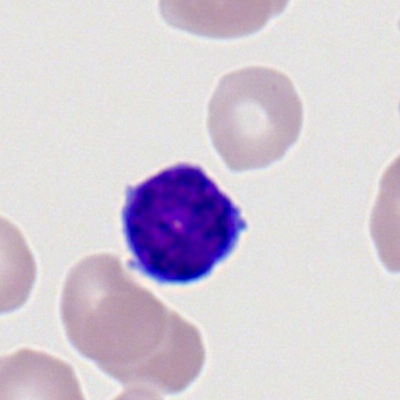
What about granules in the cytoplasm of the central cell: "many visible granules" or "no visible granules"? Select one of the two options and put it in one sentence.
What its cytoplasm shows is an absence of visible granules.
